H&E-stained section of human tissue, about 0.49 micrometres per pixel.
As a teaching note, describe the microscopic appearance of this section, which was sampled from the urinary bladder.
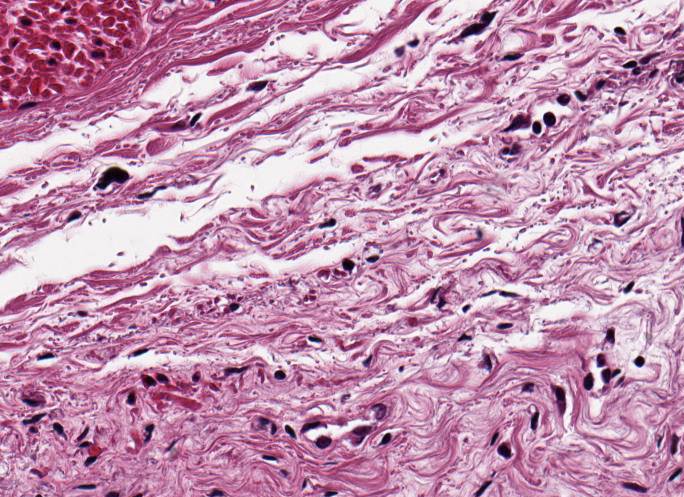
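Pink-stained collagen bundles of fibrous connective tissue make up almost the entire field. In the lower part, these bundles are wavy and interwoven. Small, dark, elongated nuclei with little visible cytoplasm are sparsely scattered between them. A compact cluster of red blood cells occupies the top left corner.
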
